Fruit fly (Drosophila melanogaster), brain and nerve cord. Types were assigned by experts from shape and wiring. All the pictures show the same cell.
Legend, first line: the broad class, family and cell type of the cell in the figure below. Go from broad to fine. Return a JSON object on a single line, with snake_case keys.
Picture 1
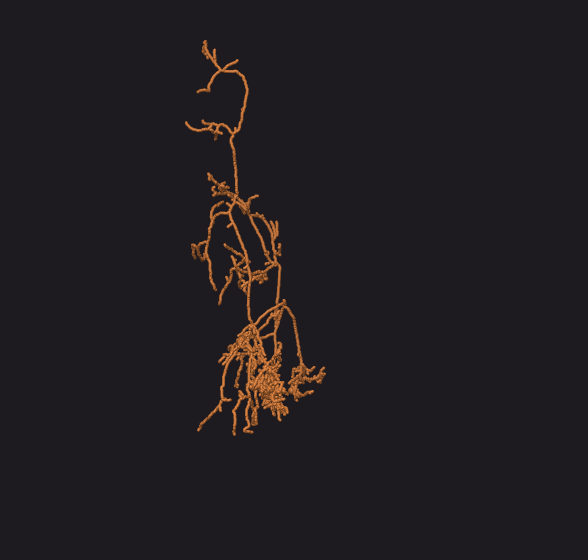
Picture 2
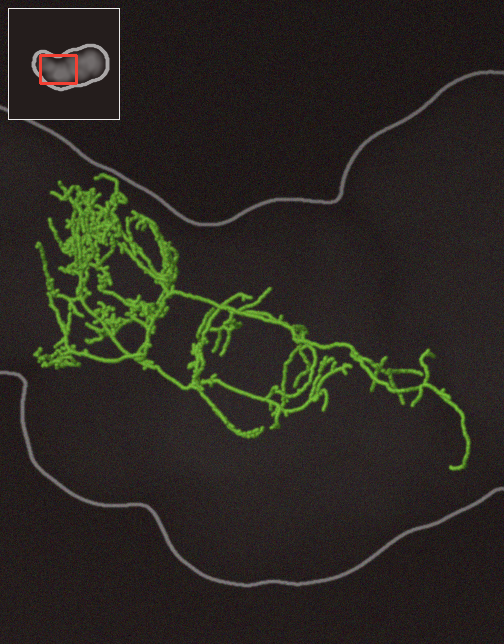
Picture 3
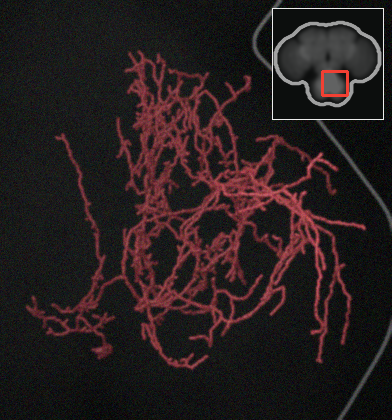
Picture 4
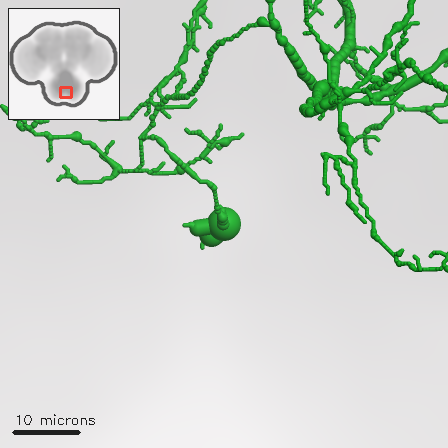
{"broad_class": "ascending neuron", "family": "hemilineage 10B", "cell_type": "IN10B007"}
